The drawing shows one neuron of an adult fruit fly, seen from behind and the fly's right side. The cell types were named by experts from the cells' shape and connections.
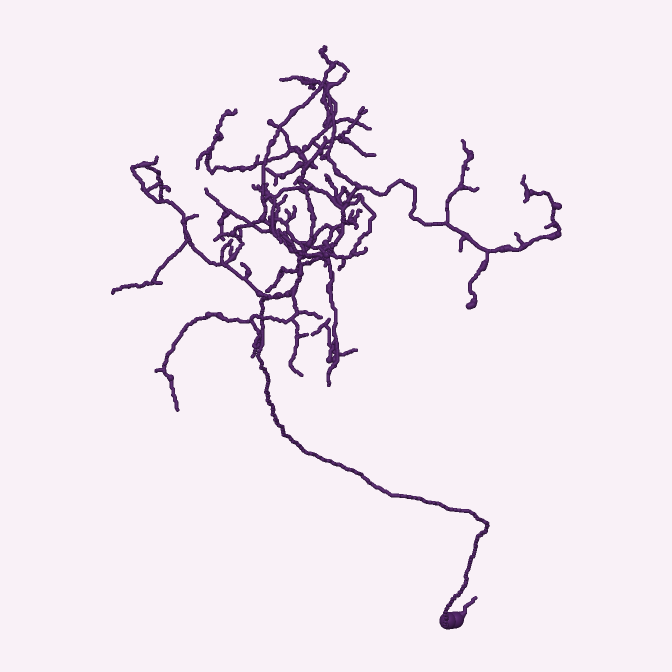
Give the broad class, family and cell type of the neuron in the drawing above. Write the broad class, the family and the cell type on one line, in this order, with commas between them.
central-brain intrinsic neuron, hemilineage LALv1_ventral, PS076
